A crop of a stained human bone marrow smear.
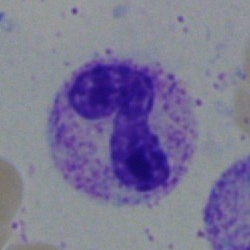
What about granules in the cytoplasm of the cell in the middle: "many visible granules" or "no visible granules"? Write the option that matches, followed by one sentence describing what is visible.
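Many visible granules. Small pink-purple granules are scattered throughout the cytoplasm.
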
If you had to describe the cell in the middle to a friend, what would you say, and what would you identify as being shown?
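The cell presents a round outline. Its chromatin is dark purple and coarsely clumped, with no nucleoli visible in the nucleus. The cytoplasm contains no visible vacuoles. The cell in the middle is a band neutrophil.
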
